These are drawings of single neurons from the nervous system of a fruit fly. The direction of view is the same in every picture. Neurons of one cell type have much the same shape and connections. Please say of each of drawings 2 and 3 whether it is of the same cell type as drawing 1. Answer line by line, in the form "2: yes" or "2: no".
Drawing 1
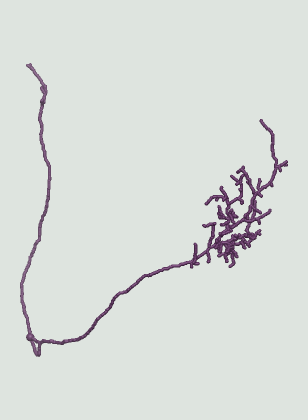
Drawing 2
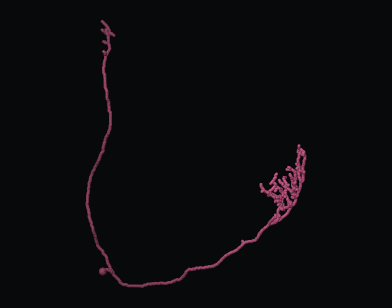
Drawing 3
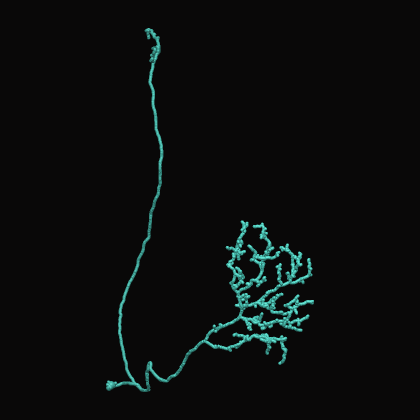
2: yes
3: yes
